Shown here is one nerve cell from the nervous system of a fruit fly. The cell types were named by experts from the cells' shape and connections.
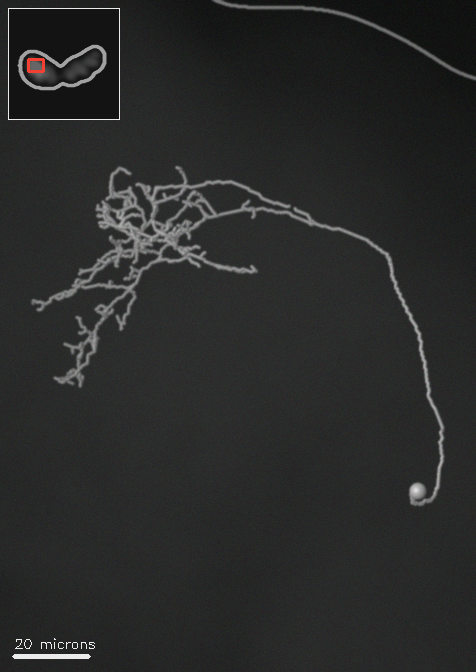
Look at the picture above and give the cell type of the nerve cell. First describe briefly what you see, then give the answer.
The cell body is at the lower right of the picture. By the scale bar it is about 110 microns wide in this view. Dozens of branch ends can be seen. It is a central-brain intrinsic neuron. The cell type is CB1434.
